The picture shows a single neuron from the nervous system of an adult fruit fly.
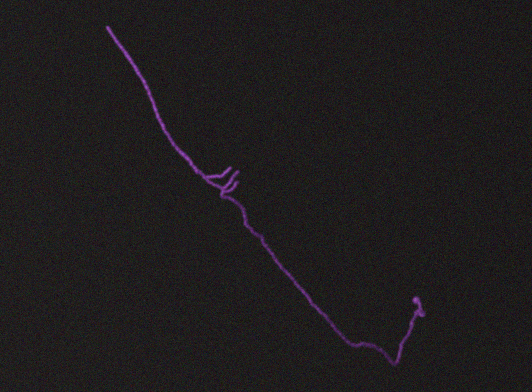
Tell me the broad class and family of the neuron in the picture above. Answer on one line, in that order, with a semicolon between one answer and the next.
sensory neuron ascending to the brain; class mechanosensory proprioceptive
